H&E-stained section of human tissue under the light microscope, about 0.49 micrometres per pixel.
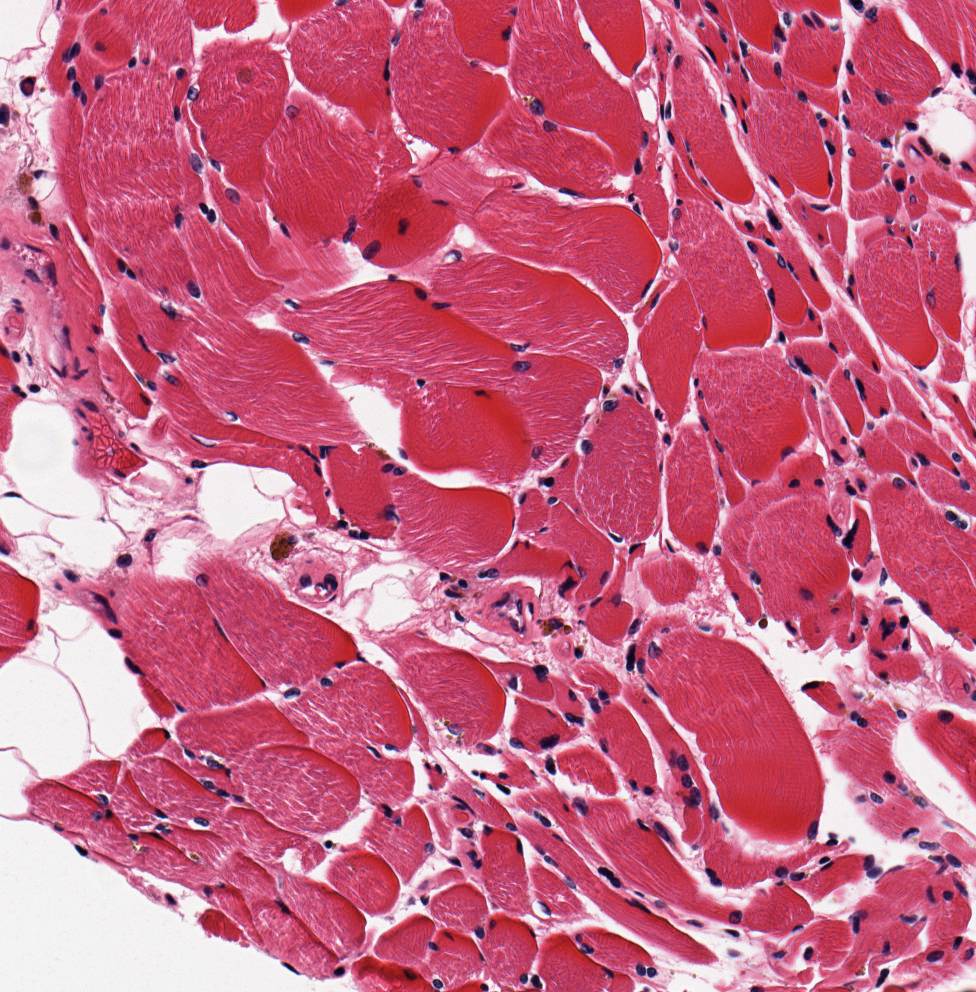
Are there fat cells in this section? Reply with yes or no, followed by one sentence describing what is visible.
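Yes. Fat cells, seen as clear rounded spaces with thin walls, lie along the left edge of the field.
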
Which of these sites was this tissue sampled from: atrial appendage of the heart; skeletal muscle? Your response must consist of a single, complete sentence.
Tissue for this slide was taken from the skeletal muscle.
